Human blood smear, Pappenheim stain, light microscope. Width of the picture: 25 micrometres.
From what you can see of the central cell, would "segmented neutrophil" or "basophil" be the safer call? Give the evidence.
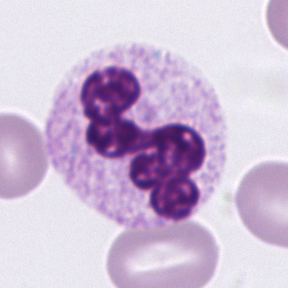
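This is a segmented neutrophil. Its granules are fine and lilac, filling the pale pinkish-lilac cytoplasm evenly.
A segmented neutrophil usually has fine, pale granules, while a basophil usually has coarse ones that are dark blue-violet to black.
The chain of nuclear lobes can be followed diagonally from upper left to lower right, and the chromatin is dark purple and coarsely clumped.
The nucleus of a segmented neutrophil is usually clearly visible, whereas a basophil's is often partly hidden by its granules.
The cell is about 16 micrometres across, with the nucleus filling about 40% of its area.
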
